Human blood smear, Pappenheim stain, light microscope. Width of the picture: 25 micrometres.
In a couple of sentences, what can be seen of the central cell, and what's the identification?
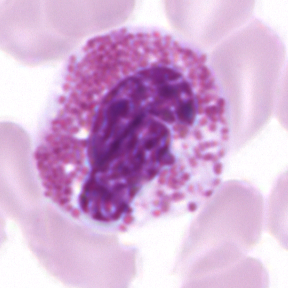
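Roughly round in outline, this cell has a nucleus in which no nucleoli can be made out. Its cytoplasm is packed with reddish-pink granules that are coarse and round, each one separately visible. The cell is an eosinophil.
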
